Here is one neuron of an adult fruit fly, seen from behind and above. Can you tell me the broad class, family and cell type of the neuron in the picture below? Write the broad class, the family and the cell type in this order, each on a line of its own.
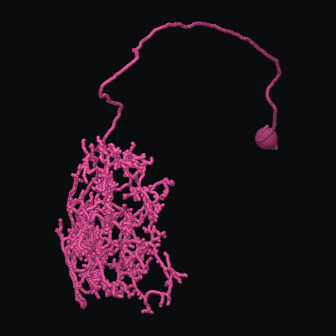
optic-lobe intrinsic neuron
Li
Li34b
